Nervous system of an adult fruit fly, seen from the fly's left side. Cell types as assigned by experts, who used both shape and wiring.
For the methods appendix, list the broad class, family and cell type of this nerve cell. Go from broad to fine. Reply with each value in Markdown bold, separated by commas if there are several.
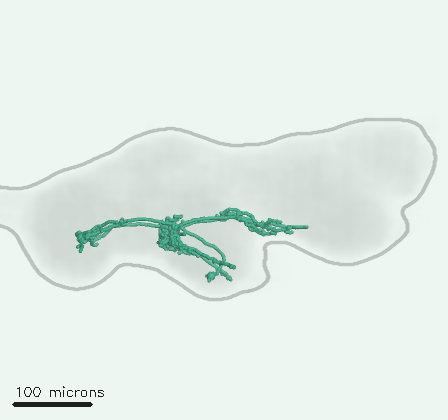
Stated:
**nerve-cord intrinsic neuron**, **hemilineage 00A**, **IN00A011**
